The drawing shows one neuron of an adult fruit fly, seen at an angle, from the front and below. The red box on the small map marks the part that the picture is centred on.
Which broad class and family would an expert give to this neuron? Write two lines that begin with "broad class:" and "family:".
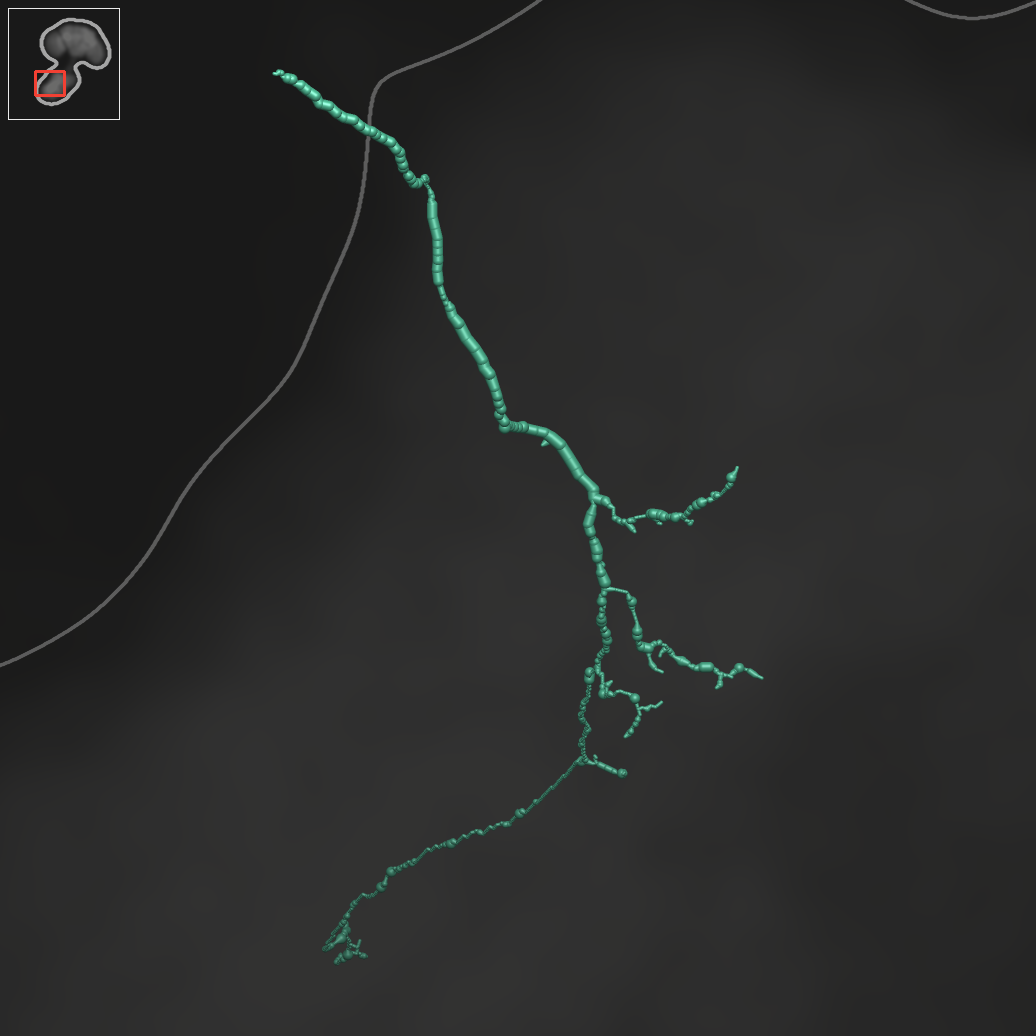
broad class: sensory neuron entering the nerve cord
family: class mechanosensory proprioceptive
